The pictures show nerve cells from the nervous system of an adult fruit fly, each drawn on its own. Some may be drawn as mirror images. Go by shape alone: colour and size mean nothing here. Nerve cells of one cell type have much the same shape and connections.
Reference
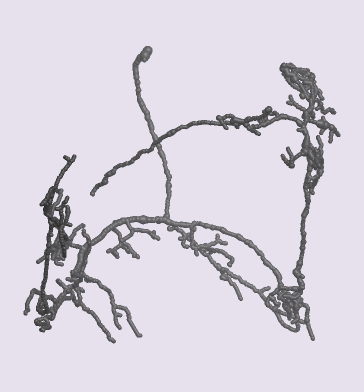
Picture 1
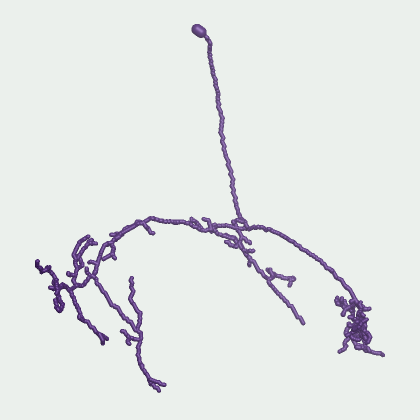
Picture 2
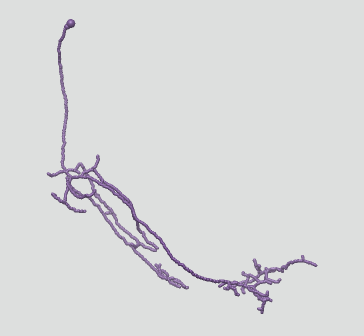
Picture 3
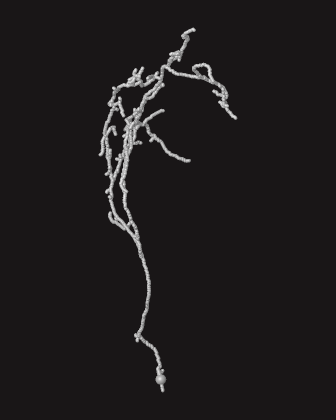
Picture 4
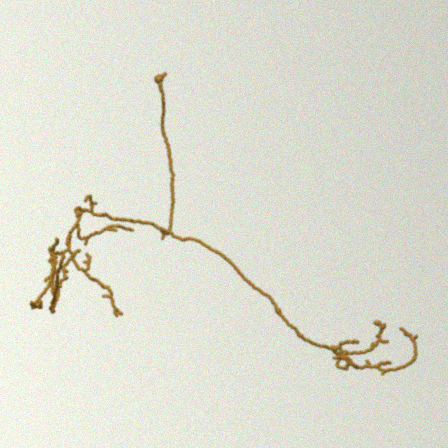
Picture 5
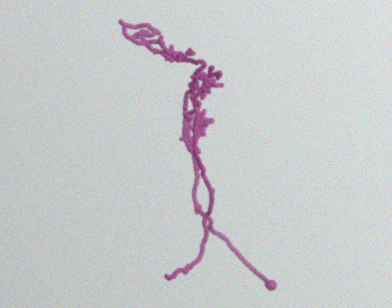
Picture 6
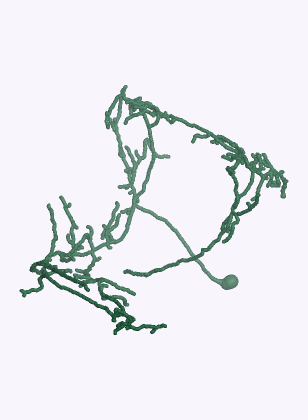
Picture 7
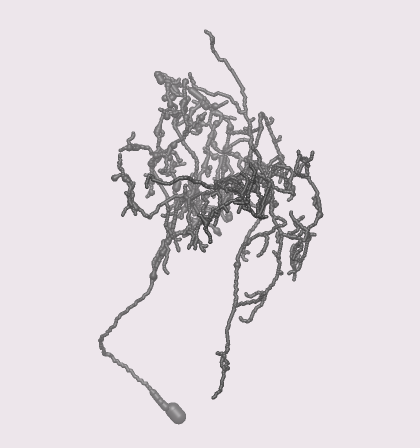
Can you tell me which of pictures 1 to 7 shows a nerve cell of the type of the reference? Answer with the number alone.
6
